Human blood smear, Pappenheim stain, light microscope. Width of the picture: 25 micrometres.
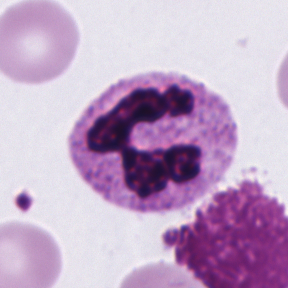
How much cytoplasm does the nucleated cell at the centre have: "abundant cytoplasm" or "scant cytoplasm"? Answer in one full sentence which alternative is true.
The cytoplasm forms a broad area around the nucleus.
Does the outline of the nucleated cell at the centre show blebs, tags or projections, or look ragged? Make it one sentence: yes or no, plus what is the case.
No, no projections, blebs or ragged parts break the cell's outline.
